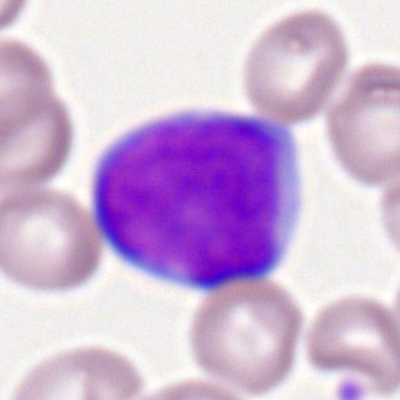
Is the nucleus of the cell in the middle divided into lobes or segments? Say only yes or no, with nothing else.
No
